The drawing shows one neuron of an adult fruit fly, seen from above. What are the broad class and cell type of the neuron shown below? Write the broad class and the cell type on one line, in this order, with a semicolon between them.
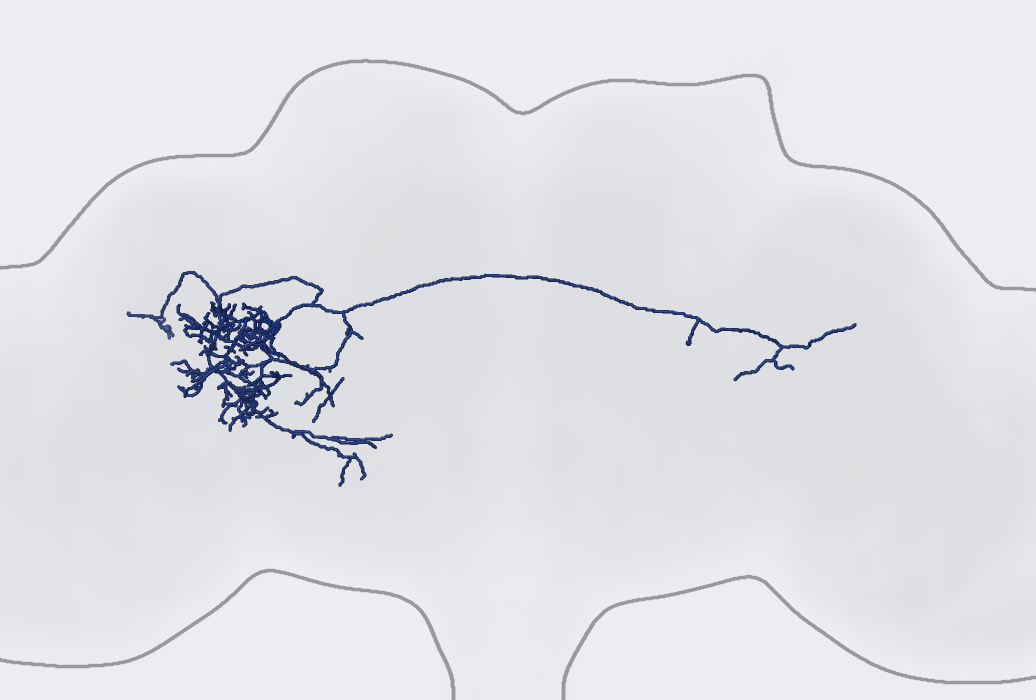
central-brain intrinsic neuron; CL057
